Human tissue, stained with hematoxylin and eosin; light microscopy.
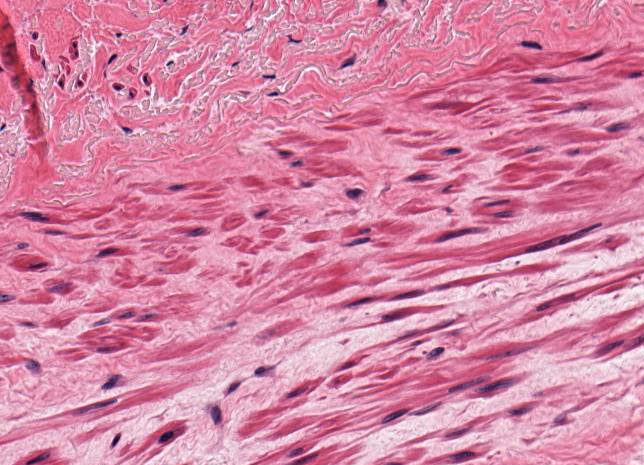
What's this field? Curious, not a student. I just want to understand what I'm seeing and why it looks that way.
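The field shows the tunica media of an artery. Its smooth muscle nuclei are dark, elongated and blunt-ended, set in cytoplasm of deep eosinophilic pink.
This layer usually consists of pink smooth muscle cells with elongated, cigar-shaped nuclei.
In the lower field the cells run obliquely, rising from lower left toward upper right; across the middle some are cut across as rounded pink profiles.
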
